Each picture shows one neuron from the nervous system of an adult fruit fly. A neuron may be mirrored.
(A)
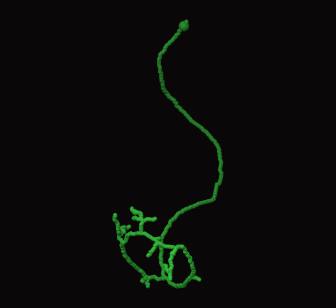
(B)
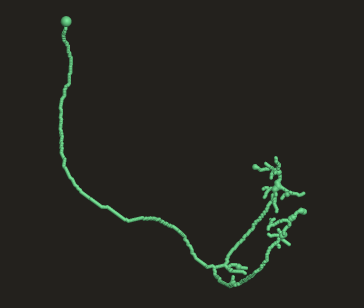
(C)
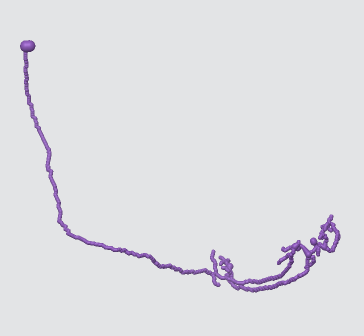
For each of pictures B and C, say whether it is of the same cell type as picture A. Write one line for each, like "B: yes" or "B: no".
B: yes
C: yes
